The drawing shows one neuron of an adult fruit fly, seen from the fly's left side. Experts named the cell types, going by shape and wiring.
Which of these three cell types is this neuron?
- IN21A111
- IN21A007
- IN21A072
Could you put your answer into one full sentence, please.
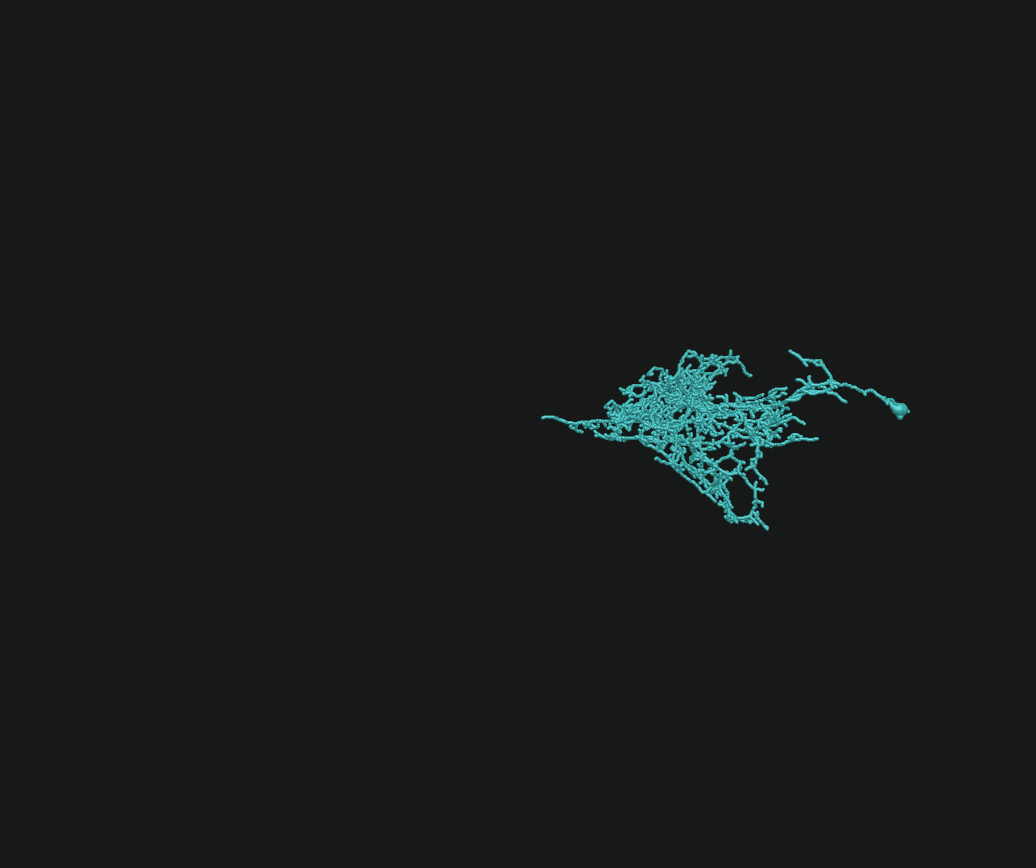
The neuron is a member of cell type IN21A007.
